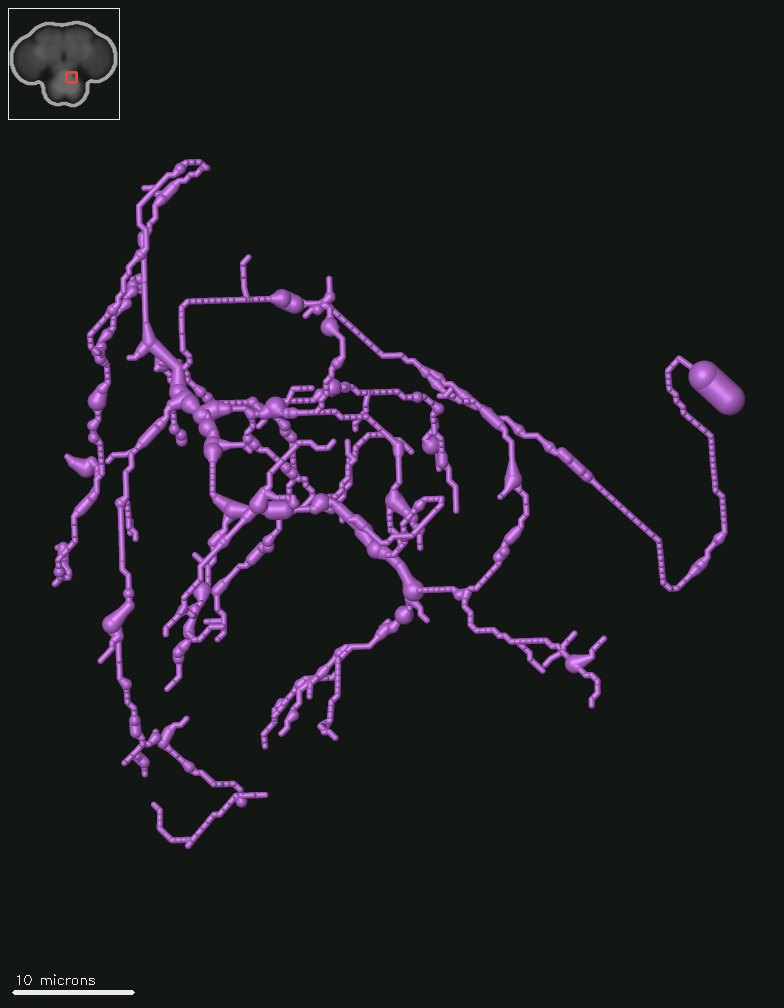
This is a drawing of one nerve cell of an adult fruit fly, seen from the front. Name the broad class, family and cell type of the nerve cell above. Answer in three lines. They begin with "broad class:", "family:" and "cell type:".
broad class: nerve-cord intrinsic neuron
family: hemilineage 11B
cell type: IN11B022_a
